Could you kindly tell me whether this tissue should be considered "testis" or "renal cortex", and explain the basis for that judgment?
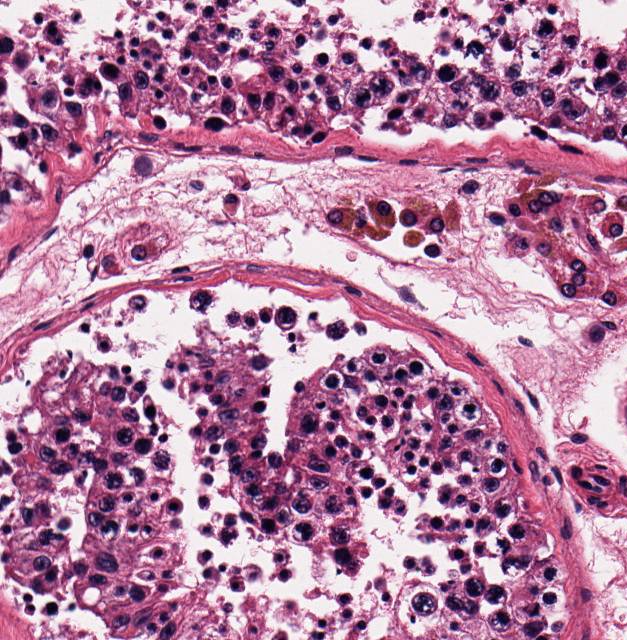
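The tissue is testis. What decides it are the clusters of polygonal Leydig cells, with eosinophilic cytoplasm and round nuclei, lying in the interstitium towards the upper right. Two tubules, along the top edge and across the lower half, are crowded with rounded cells, many with large round nuclei of coarse, clumped dark chromatin.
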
